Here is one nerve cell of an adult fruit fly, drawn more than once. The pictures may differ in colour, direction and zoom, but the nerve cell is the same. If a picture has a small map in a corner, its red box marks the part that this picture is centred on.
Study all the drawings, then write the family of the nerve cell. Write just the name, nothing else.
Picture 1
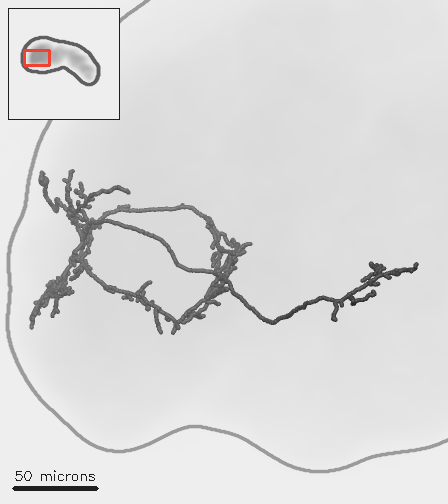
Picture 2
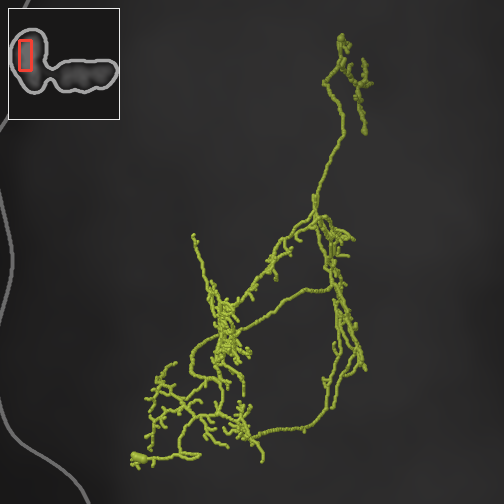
hemilineage SLPa&l1_anterior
